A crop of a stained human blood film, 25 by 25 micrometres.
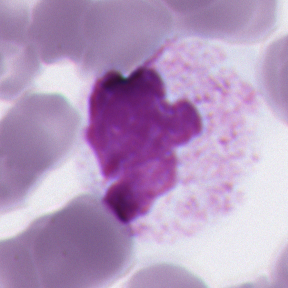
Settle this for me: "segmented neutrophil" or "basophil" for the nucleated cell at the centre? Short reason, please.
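It's a segmented neutrophil, not a basophil. The granules here are fine and pinkish-lilac, scattered through cytoplasm that is pale and nearly colourless.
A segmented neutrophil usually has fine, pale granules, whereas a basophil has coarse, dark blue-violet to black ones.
The nucleus can be made out too: irregular and lobed, with notches in its outline, lying toward the left side of the cell.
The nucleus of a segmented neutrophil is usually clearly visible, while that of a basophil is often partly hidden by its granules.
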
